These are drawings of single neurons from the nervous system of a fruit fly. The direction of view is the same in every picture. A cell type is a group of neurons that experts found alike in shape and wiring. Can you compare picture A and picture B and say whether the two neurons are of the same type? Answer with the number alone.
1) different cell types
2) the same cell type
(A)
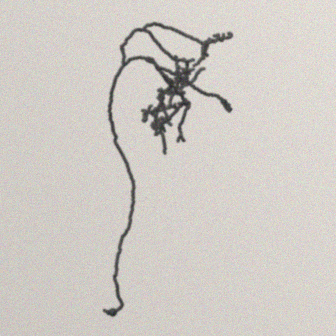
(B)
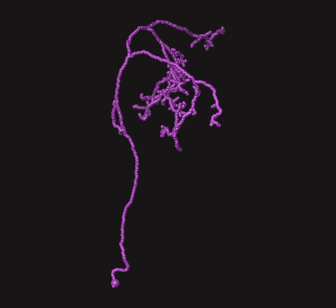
2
